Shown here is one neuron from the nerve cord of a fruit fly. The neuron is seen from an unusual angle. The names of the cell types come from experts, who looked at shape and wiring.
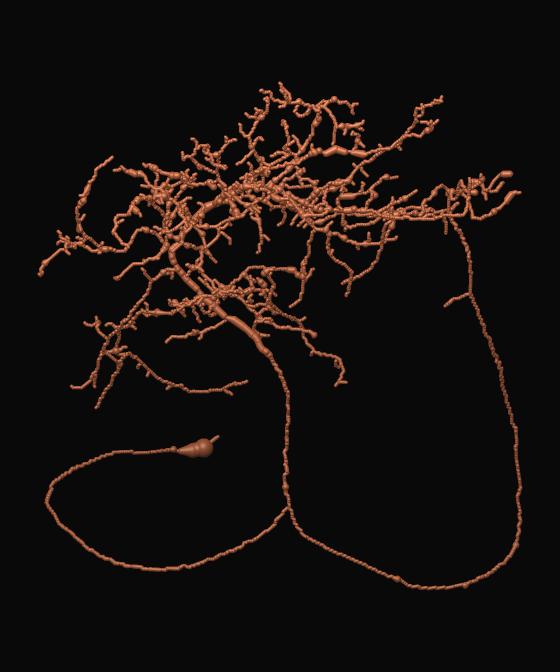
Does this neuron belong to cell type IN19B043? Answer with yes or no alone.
yes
